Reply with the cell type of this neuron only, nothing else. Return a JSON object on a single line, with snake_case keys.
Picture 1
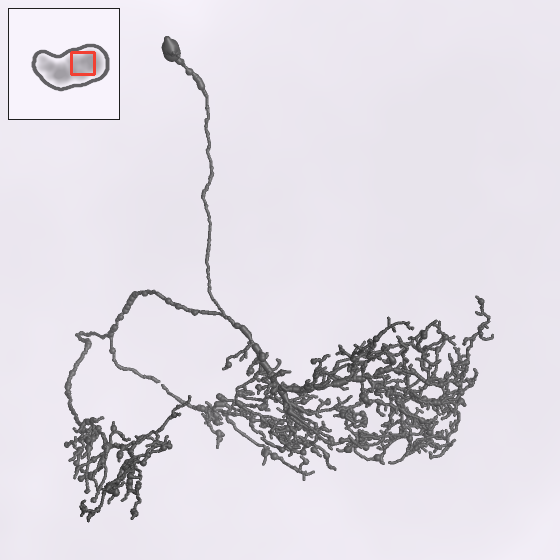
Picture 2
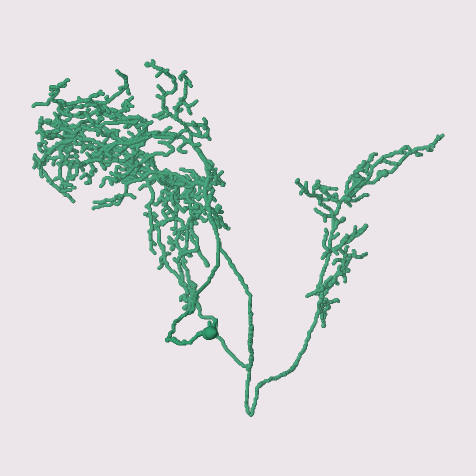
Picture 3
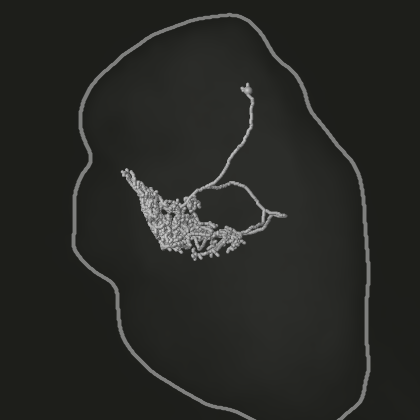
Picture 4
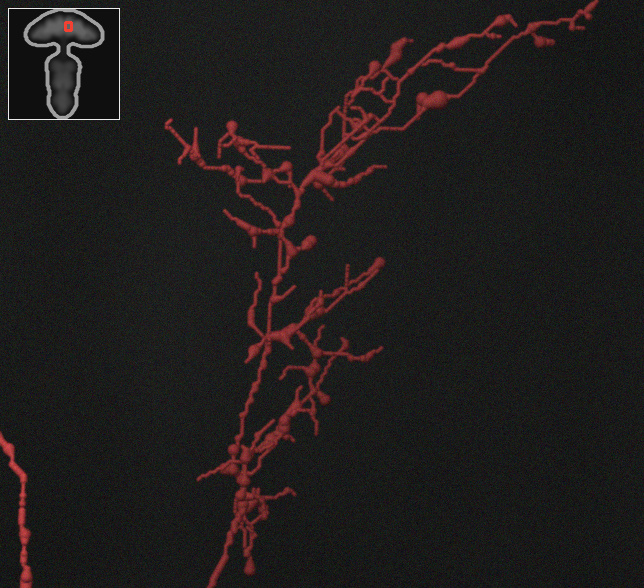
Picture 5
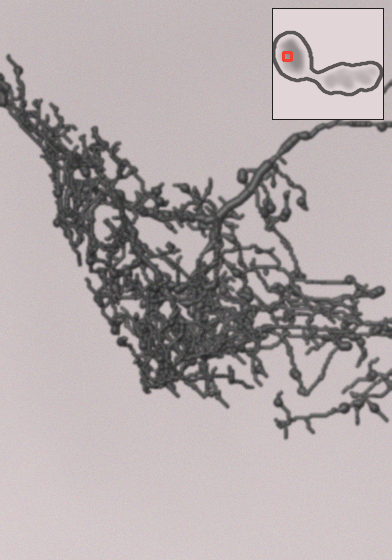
{"cell_type": "LAL135"}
